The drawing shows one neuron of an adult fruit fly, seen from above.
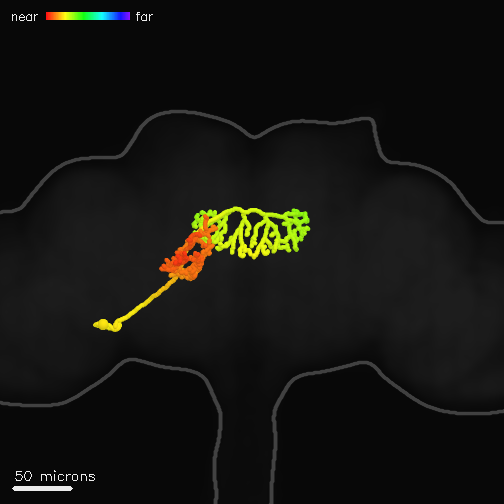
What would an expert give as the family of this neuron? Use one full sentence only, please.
Grouped by family, the neuron goes with hemilineage DL1_dorsal.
